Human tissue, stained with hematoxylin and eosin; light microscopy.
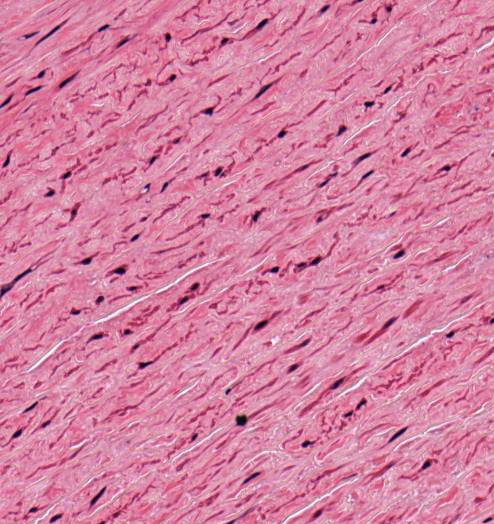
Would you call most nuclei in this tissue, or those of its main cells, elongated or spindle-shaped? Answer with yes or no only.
Yes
